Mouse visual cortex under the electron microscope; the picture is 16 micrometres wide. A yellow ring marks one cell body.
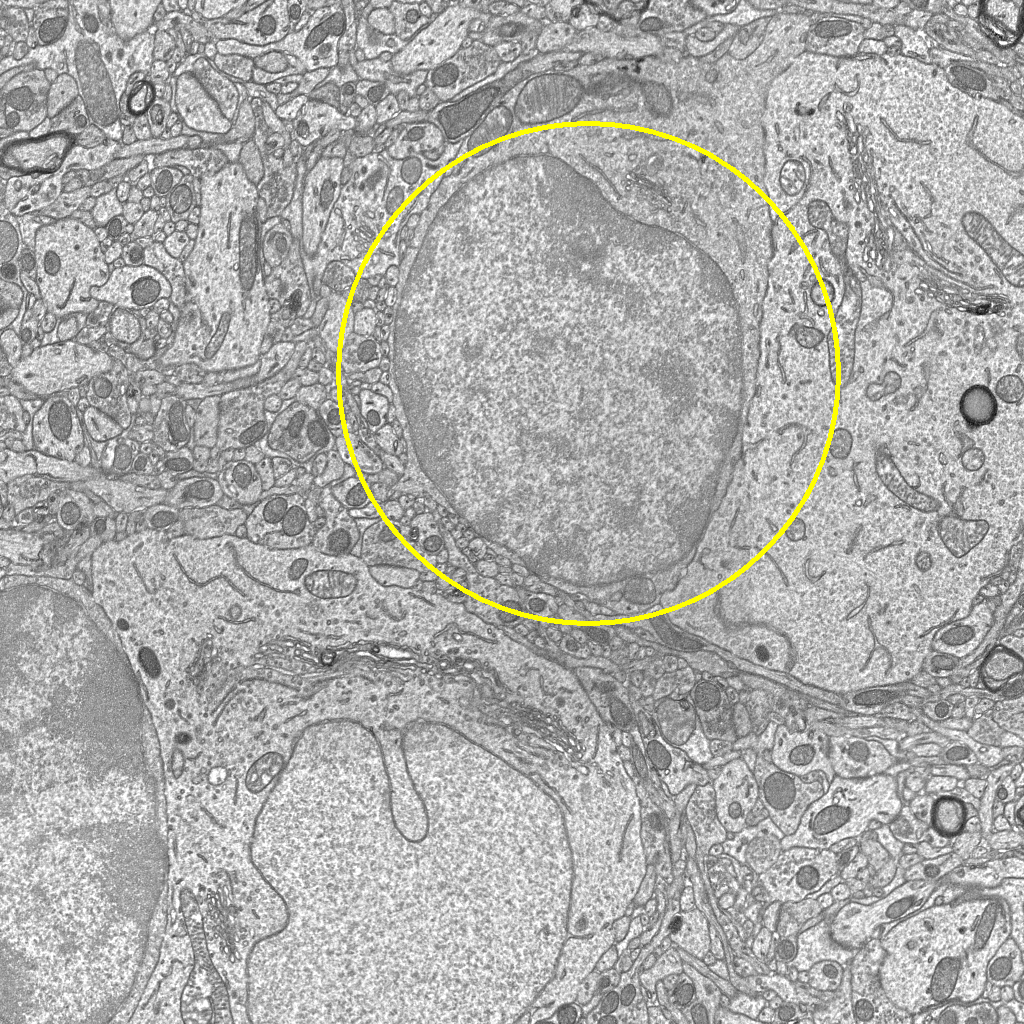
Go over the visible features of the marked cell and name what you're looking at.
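First, the nucleus: a large oval lying wholly inside the ring, its long axis running roughly top to bottom. Second, its outline: smooth apart from a shallow shoulder at the upper right. Third, the chromatin: irregular darker patches scattered through paler nucleoplasm. Fourth, the cytoplasm: a small Golgi stack just above the nucleus's upper right. The cell is an oligodendrocyte.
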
